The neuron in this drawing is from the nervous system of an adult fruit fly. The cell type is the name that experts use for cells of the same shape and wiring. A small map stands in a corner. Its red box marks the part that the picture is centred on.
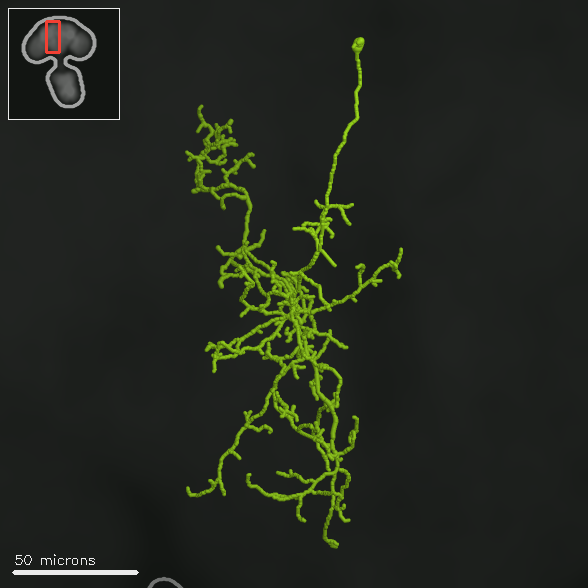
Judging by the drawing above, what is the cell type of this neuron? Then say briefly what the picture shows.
The cell type is PPM1204. Its broad class is central-brain intrinsic neuron. By the scale bar it is about 200 microns tall in this view. The picture shows dozens of branch ends.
